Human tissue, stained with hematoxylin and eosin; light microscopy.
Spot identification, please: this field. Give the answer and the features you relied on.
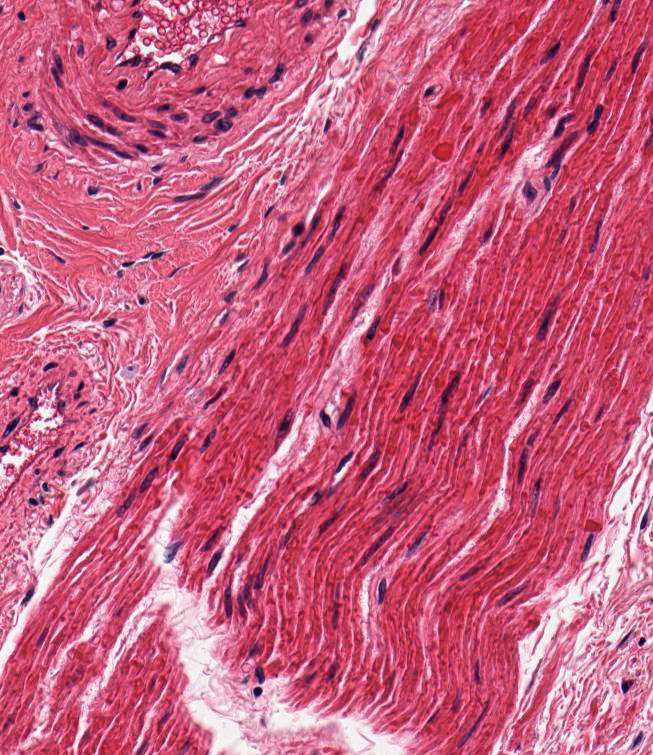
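Oh, that's smooth muscle. Its spindle-shaped cells run in bundles diagonally from lower left to upper right, with elongated, cigar-shaped nuclei lying along each cell's long axis.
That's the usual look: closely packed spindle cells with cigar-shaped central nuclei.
The cytoplasm stains deep pink-red.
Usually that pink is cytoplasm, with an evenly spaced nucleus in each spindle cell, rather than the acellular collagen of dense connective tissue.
Pale strands of loose connective tissue separate the bundles.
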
